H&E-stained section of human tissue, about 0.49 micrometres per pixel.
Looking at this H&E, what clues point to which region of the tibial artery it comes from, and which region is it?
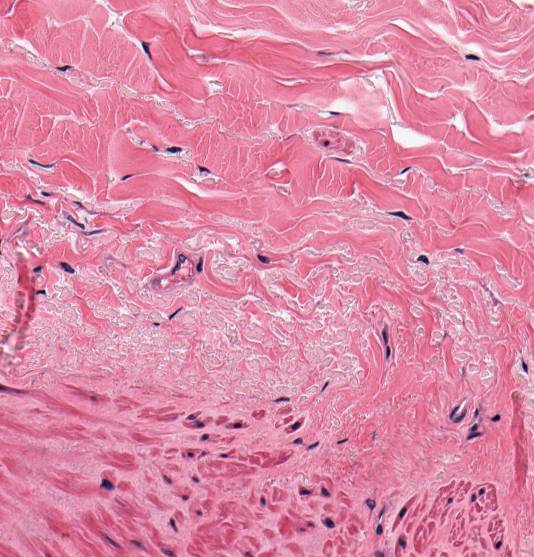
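This is the tunica adventitia. See the thick, densely eosinophilic collagen bundles across the upper half, running roughly horizontally. Only sparse, thin, dark spindle-shaped nuclei lie between them.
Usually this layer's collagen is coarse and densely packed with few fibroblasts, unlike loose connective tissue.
White clefts part the bundles, widest at upper right.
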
